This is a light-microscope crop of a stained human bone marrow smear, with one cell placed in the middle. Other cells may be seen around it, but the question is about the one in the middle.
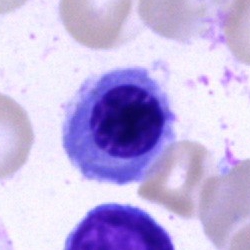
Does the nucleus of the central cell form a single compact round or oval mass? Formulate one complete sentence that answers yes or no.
Yes, it is a compact round or oval mass that the nucleus forms.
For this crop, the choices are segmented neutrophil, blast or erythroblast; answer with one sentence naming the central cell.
The cell at the heart of this crop is an erythroblast.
